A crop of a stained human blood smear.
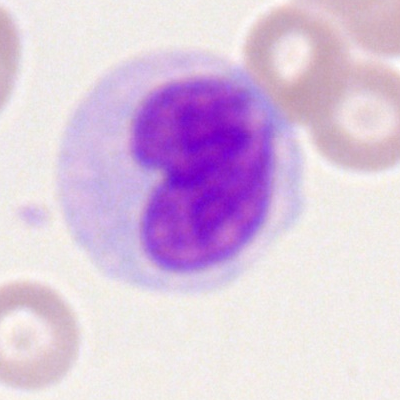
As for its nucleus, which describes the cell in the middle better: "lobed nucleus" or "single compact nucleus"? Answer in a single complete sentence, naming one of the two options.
Within the cell, the nucleus is one undivided, compact round, oval or kidney-shaped mass.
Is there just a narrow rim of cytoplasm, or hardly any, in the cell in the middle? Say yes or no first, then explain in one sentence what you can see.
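No. The cytoplasm is abundant and pale blue-grey.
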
